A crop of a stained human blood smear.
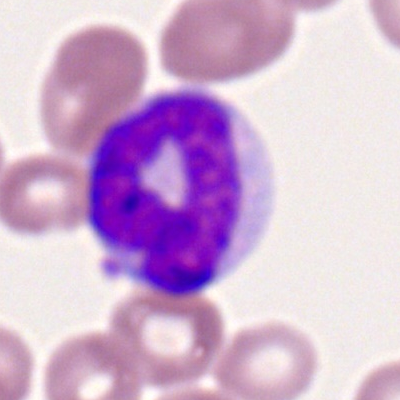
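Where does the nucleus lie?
Toward the left, filling most of the cell.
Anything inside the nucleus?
Yes, a pale, roughly triangular area in the middle, and the chromatin is dark purple and coarsely clumped.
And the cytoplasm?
A pale blue-grey crescent, mainly on the right side.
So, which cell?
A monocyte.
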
